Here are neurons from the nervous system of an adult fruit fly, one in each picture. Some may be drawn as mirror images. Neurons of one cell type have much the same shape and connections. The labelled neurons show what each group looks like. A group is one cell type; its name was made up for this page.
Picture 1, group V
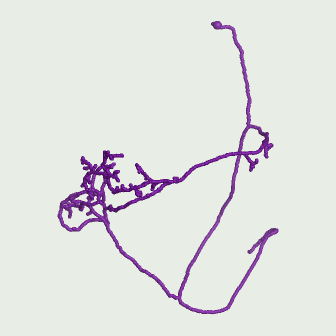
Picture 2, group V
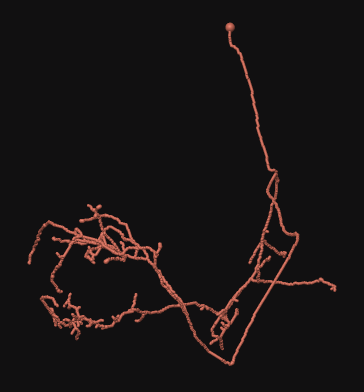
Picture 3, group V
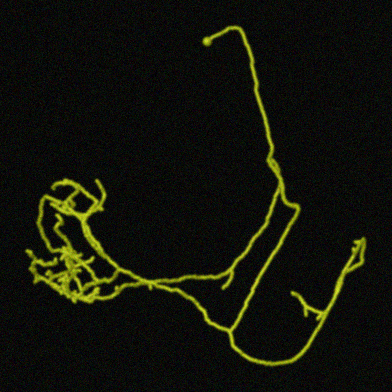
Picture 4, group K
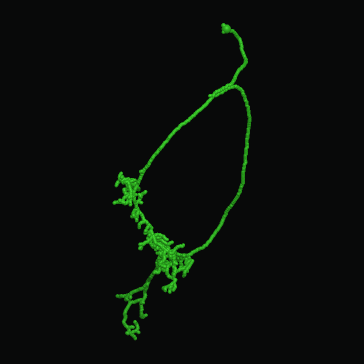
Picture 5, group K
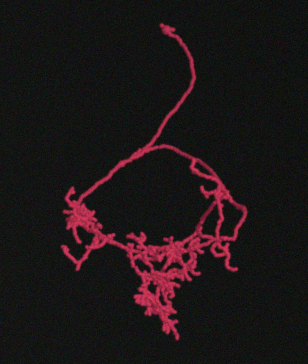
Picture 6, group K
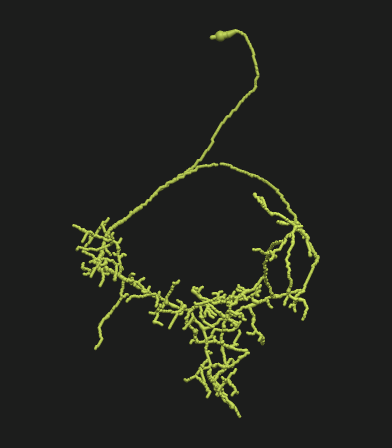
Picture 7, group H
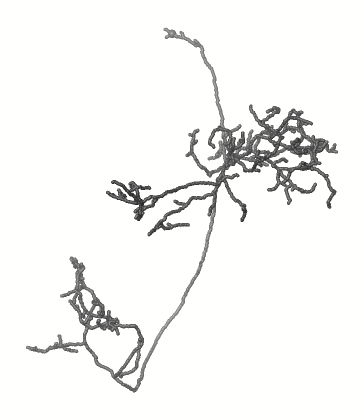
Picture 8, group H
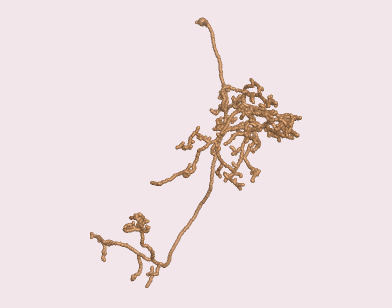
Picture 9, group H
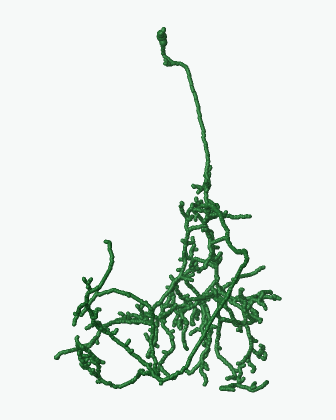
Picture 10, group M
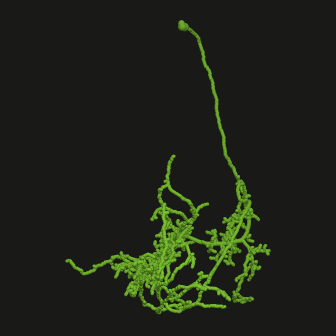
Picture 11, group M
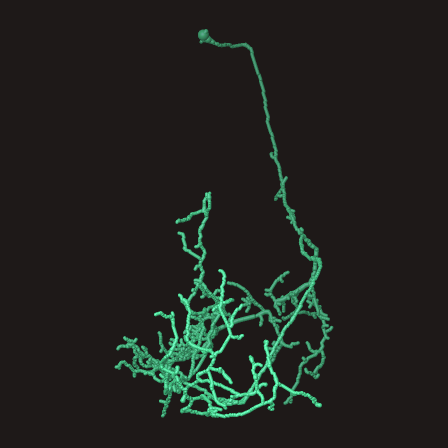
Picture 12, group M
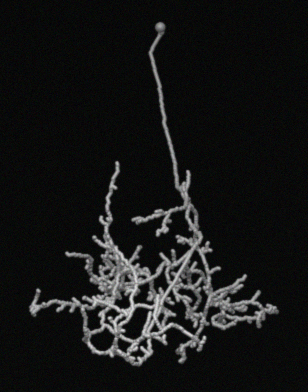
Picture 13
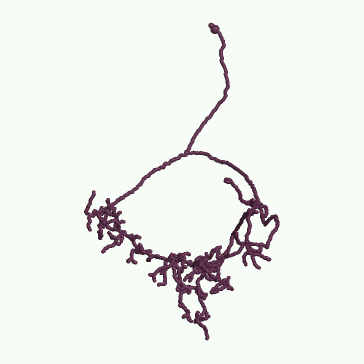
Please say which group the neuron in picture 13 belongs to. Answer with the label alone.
group K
